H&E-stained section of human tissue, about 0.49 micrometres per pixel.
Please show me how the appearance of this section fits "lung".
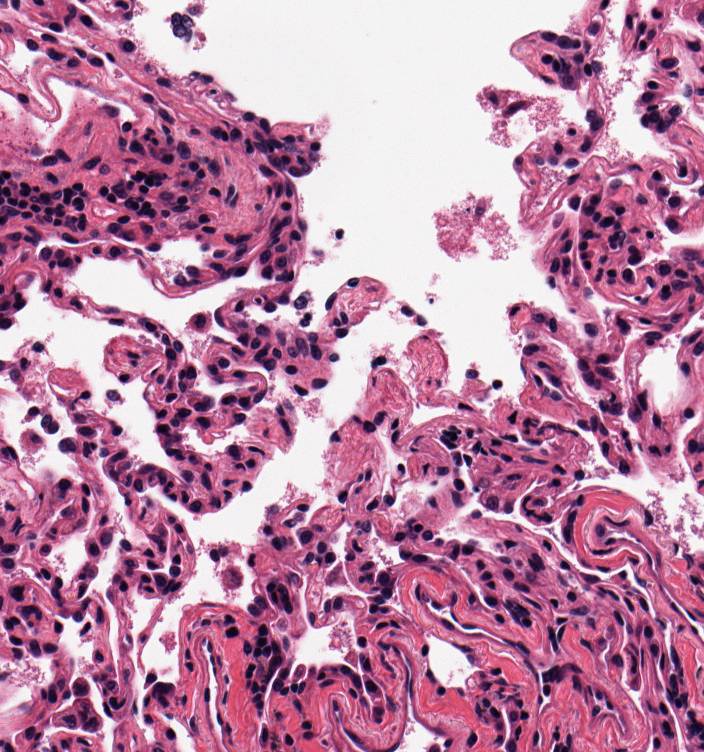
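Lung fits the general make-up of this section, walls with spaces between them, but several details depart from the usual picture.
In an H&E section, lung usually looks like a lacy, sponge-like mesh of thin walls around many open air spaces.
Here many walls are widened by wavy bands of pink collagen, most prominently in the lower right, which does not fit the usual thin walls. Some spaces are not open either: they hold loose, pale pink granular material, including a detached clump near the top just right of centre. A dense cluster of small round dark lymphocyte nuclei lies in the thickened wall at the upper left, and no fat cells are present anywhere in the field.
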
